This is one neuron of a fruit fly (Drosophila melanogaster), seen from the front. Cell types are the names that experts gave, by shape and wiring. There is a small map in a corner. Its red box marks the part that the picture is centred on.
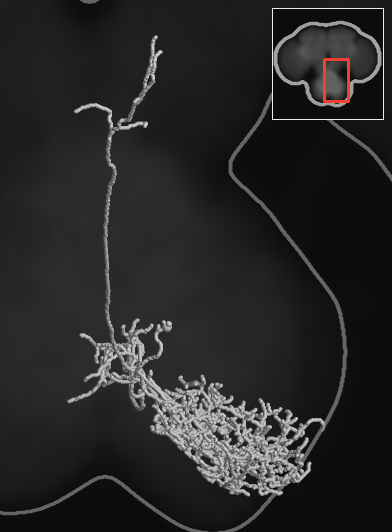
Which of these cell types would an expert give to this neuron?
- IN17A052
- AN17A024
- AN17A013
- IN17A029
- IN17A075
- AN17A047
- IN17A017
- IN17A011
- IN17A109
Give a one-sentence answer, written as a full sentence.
Included in the cell type AN17A013 is this neuron.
